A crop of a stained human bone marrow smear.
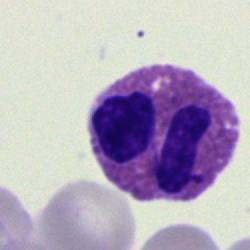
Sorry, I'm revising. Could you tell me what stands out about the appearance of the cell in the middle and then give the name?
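Sure, the nucleus is split into two separate lobes, and the right-hand one is long and sausage-shaped. There's plenty of cytoplasm, lilac-purple in colour, with a small clear spot near the top edge. That's an eosinophil.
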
